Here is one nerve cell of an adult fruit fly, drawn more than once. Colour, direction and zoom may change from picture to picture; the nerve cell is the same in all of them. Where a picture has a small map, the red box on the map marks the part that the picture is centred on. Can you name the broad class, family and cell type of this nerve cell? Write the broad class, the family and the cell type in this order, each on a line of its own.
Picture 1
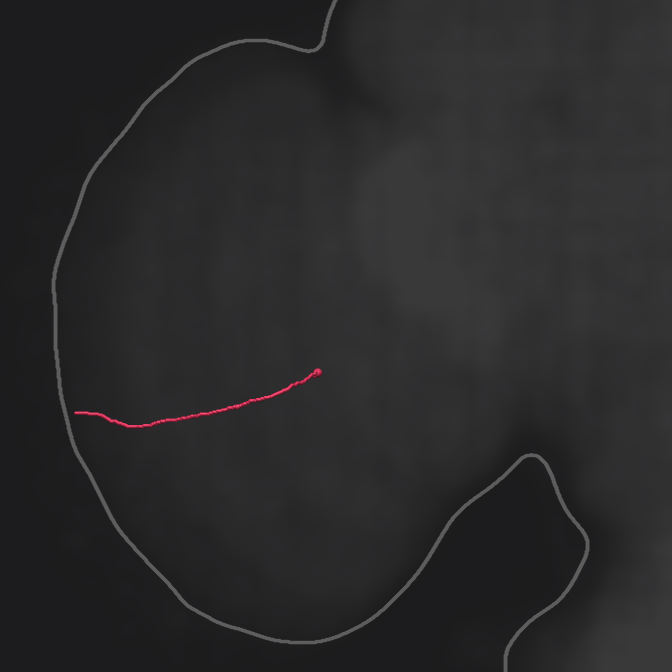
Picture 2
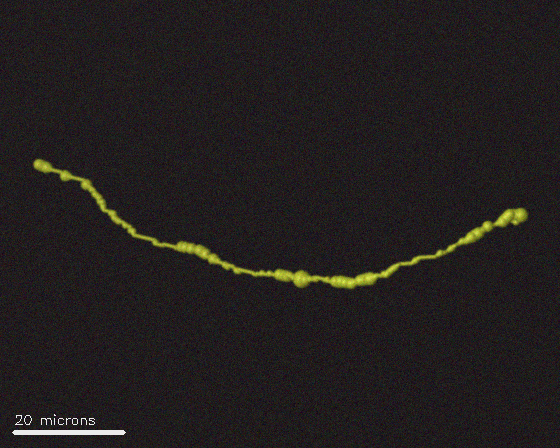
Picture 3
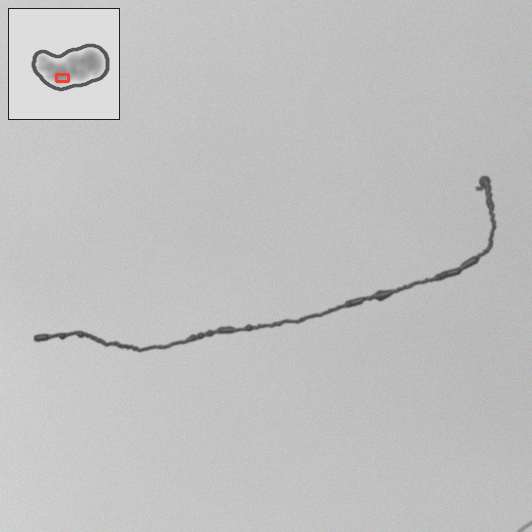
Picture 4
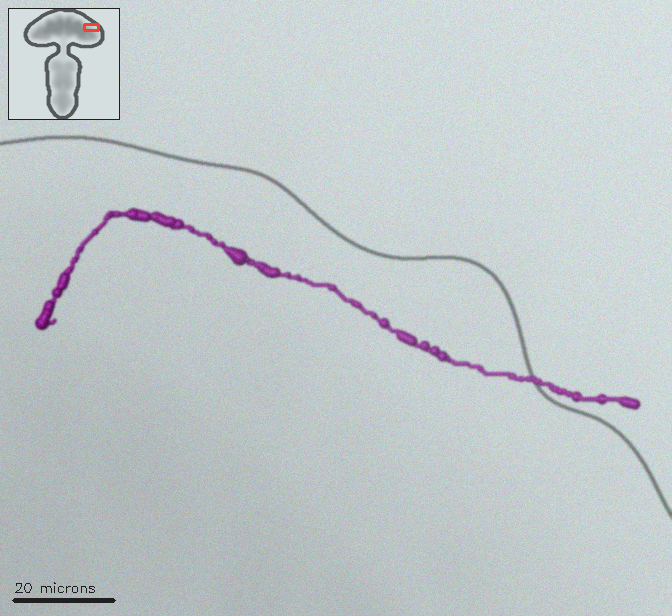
photoreceptor or other optic-lobe sensory neuron
class visual
R7p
